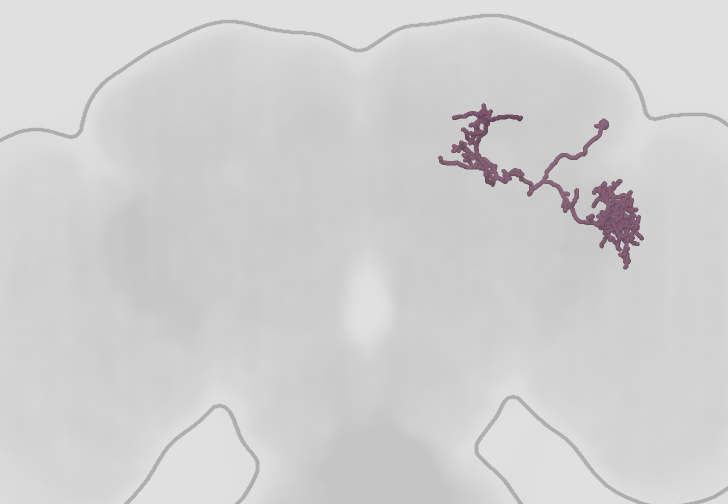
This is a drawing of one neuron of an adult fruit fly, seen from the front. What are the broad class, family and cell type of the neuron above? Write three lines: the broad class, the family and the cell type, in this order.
visual projection neuron
hemilineage SLPpl2
LoVP58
